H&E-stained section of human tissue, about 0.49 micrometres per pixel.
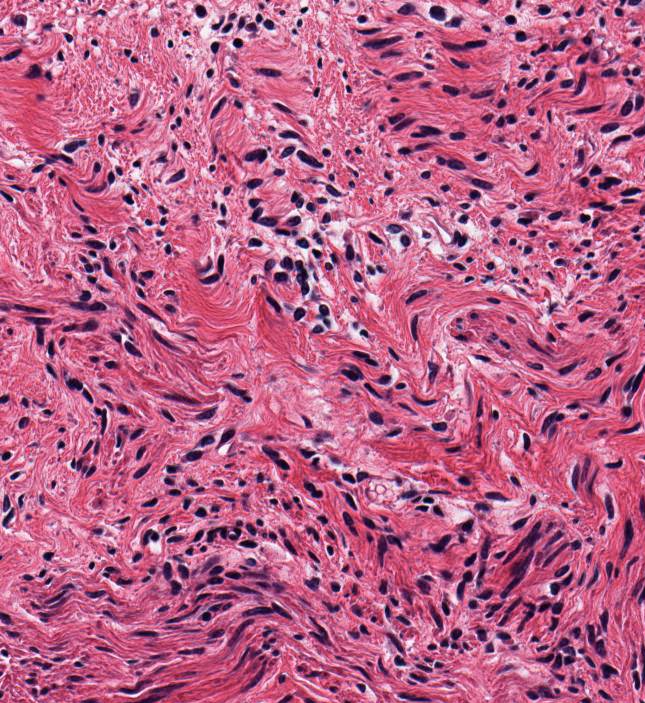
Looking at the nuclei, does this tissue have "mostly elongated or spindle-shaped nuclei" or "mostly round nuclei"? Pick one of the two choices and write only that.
Mostly elongated or spindle-shaped nuclei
